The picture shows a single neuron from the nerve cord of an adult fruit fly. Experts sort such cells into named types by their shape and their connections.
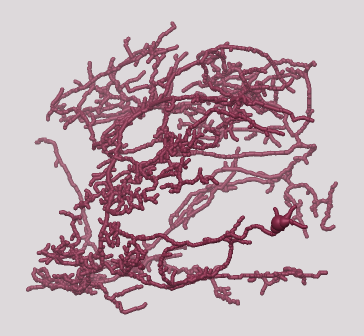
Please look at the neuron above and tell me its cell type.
IN04B008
